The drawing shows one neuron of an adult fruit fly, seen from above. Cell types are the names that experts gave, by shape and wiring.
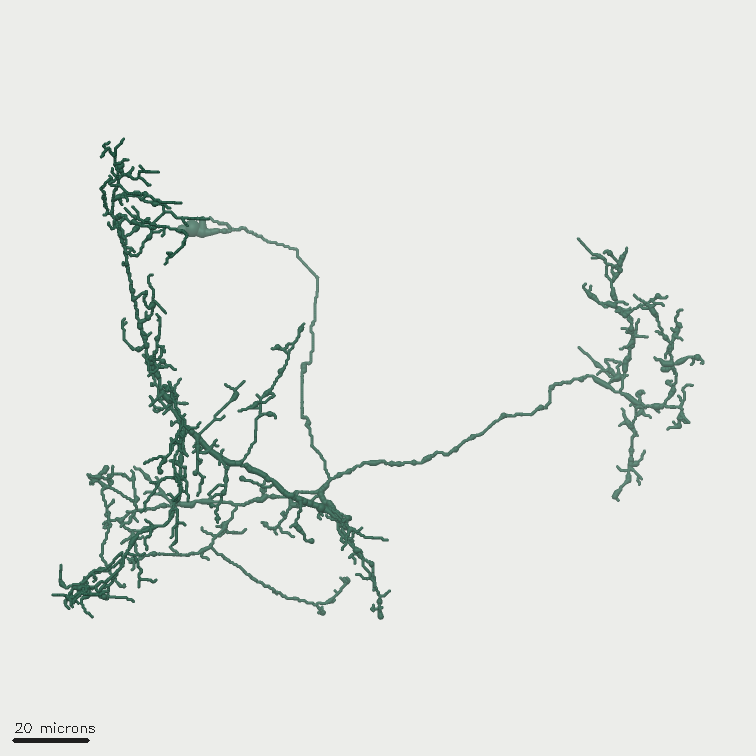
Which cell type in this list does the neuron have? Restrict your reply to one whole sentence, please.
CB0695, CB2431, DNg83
It is CB0695 that names the cell type of this neuron.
